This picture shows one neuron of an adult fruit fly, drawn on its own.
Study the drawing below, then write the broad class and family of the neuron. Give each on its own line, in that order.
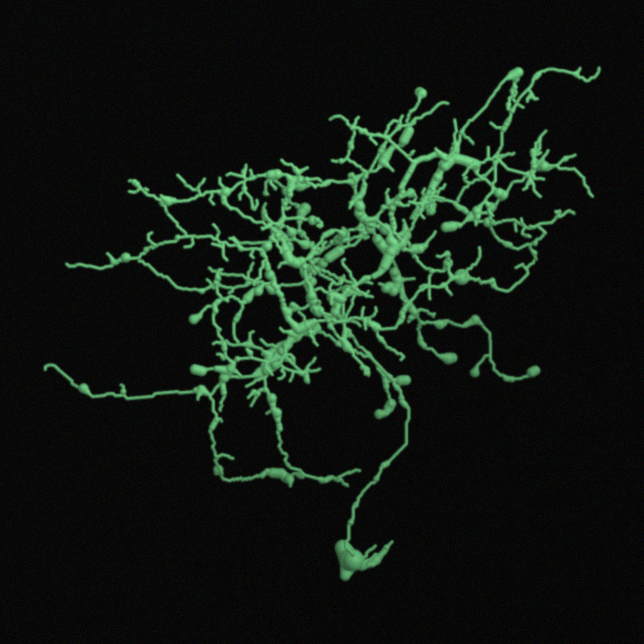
central-brain intrinsic neuron
hemilineage MX3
